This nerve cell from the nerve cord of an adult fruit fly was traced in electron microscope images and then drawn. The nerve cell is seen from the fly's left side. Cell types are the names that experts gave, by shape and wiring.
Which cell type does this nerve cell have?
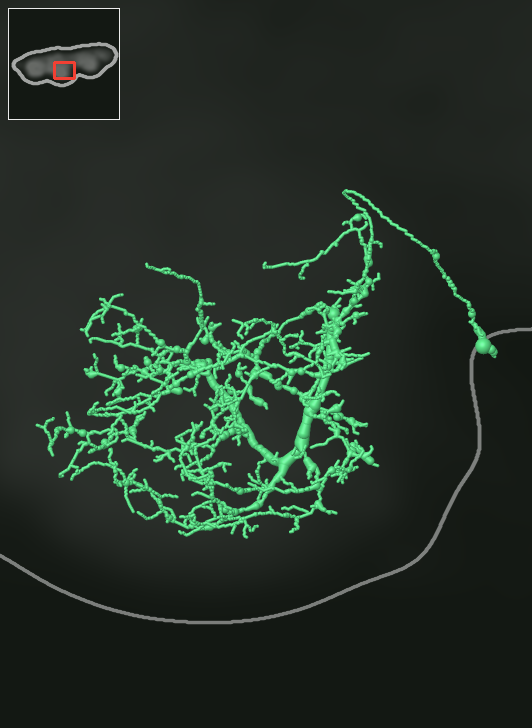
IN03A031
